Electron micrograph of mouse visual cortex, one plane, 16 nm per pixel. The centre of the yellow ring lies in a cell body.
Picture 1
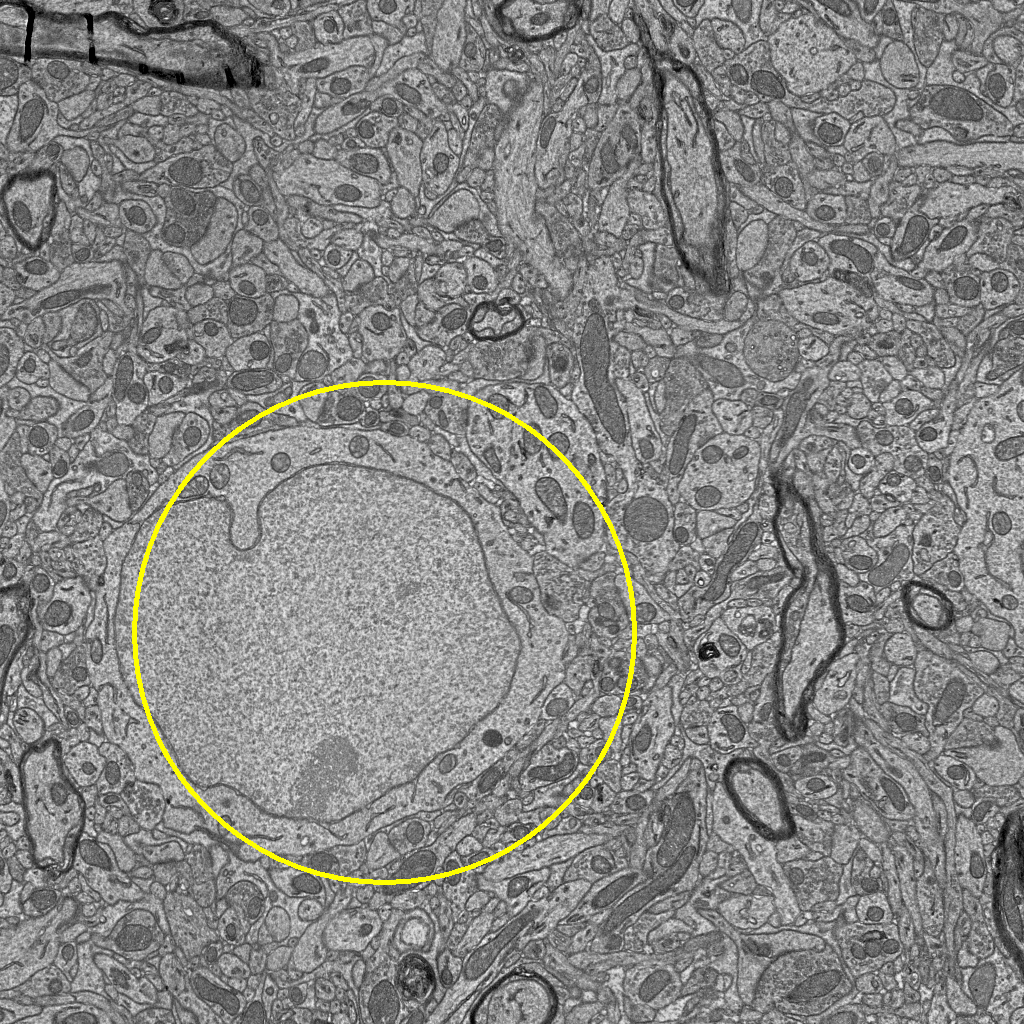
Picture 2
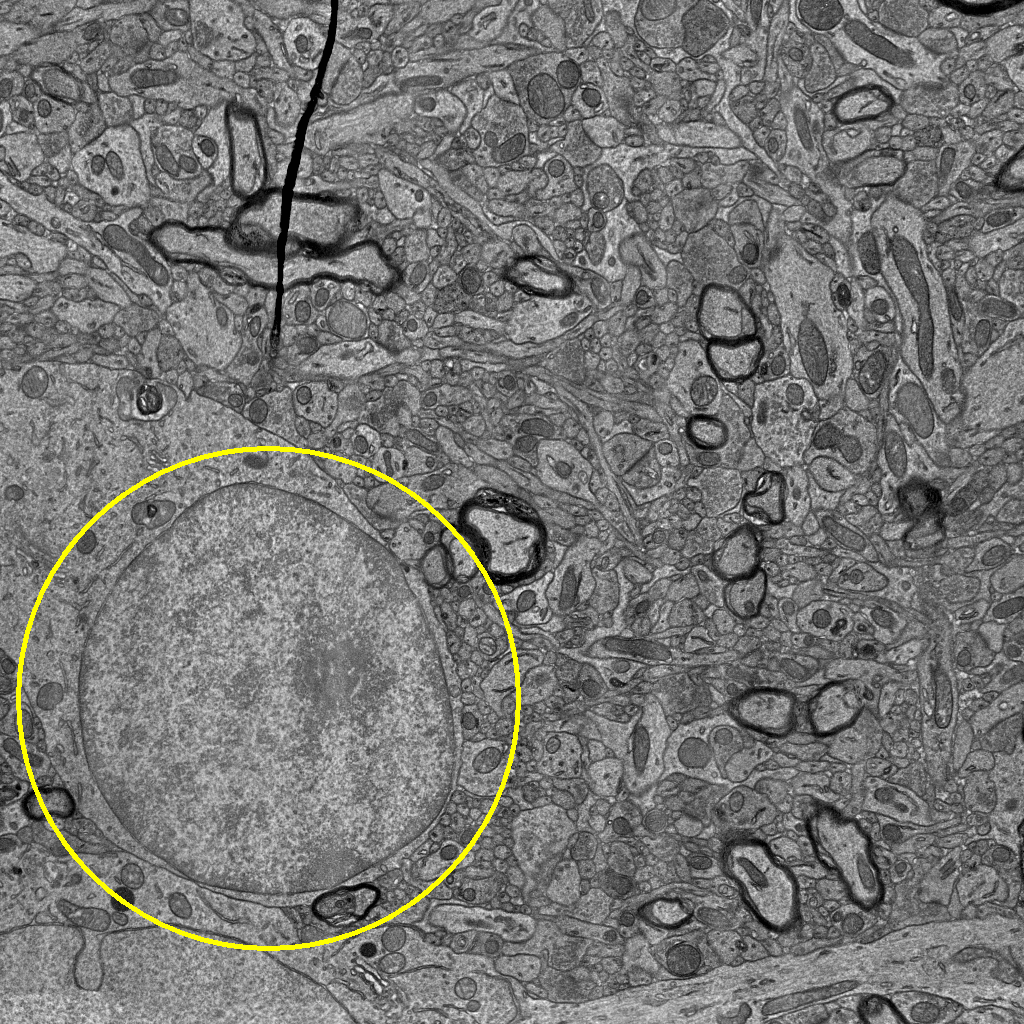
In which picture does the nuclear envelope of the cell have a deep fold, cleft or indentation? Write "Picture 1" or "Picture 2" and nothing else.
Picture 1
